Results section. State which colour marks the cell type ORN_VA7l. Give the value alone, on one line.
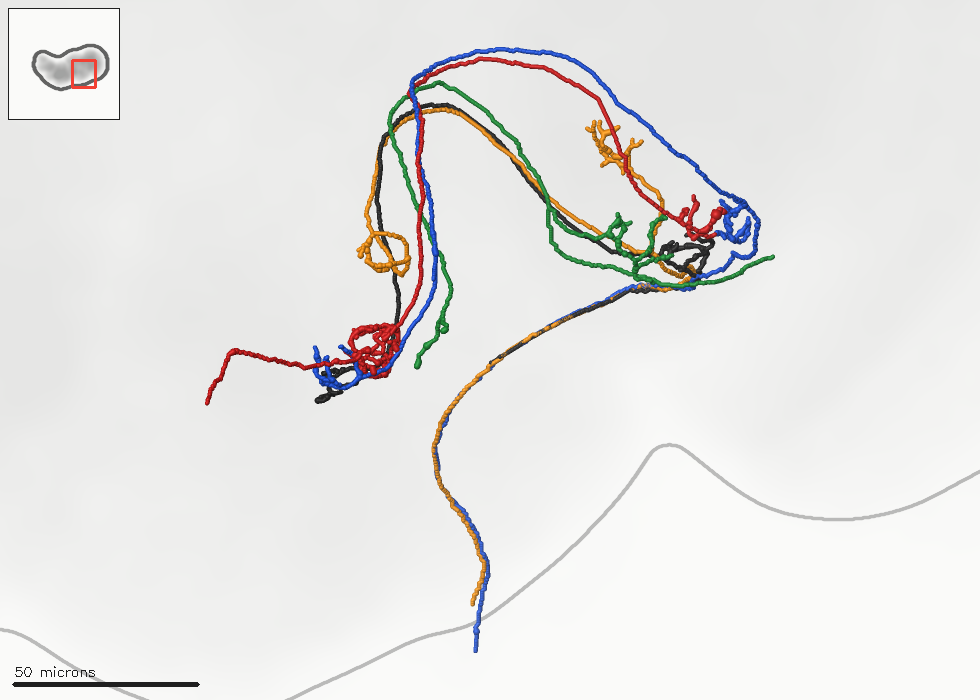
blue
